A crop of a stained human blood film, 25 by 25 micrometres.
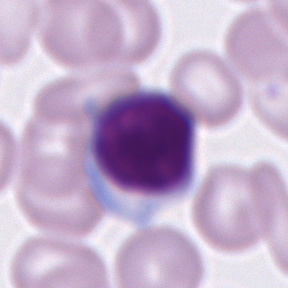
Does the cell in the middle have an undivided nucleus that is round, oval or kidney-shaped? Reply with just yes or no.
Yes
